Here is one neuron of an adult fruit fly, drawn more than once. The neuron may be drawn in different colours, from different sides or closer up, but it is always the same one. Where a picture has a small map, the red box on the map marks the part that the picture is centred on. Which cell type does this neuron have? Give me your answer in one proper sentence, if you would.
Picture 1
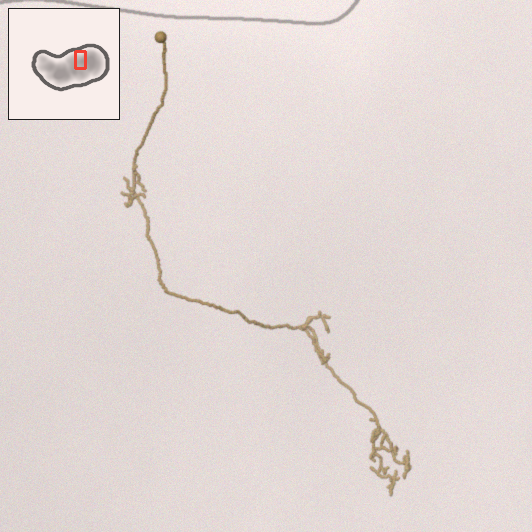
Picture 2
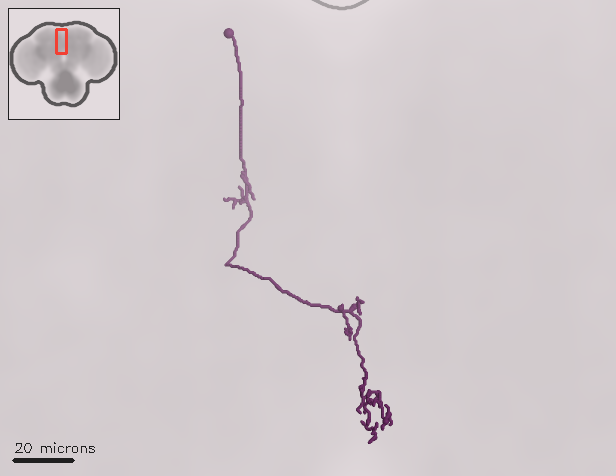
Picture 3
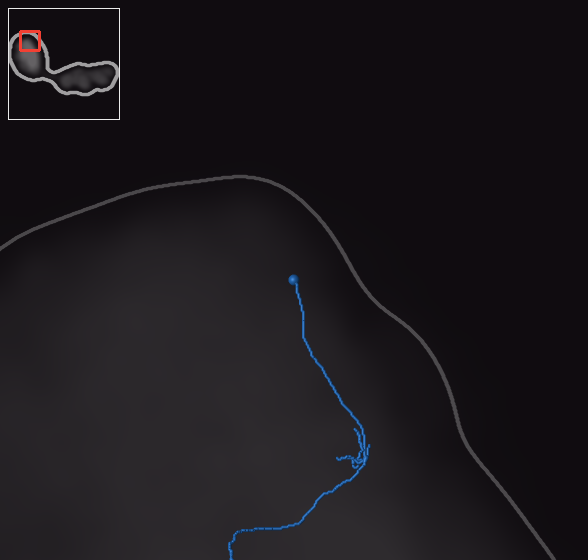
What this neuron is, by cell type, is PFNp_b.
